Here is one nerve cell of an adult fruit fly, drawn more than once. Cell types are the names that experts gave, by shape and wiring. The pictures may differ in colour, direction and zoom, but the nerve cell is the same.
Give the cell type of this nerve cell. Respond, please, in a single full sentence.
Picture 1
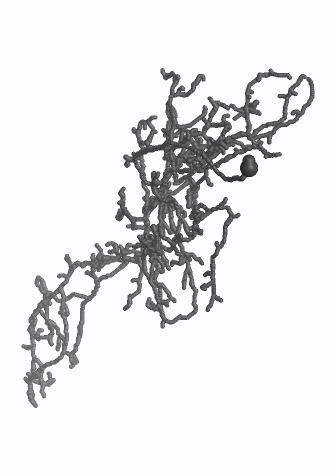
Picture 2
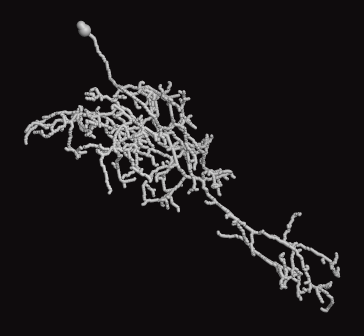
This nerve cell is an instance of the cell type GNG391.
